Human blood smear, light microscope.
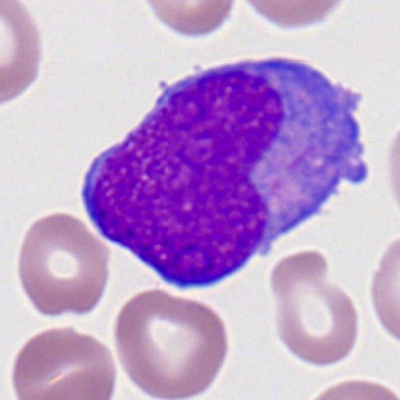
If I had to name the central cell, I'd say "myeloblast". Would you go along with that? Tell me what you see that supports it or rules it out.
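Small knob-like blebs stand out along the right edge of the cell, and a thin darker blue rim follows its edge. The nucleus occupies roughly the left two-thirds of the cell. No coarse dark granules appear in the cytoplasm, and the surrounding red cells do not overlap the cell.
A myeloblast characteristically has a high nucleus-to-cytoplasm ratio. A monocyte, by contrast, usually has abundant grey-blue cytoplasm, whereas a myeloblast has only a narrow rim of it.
A nucleus taking up about two-thirds of the cell agrees with the myeloblast pattern and tells against the ample cytoplasm expected of a monocyte. The name myeloblast fits this cell, and monocyte does not.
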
